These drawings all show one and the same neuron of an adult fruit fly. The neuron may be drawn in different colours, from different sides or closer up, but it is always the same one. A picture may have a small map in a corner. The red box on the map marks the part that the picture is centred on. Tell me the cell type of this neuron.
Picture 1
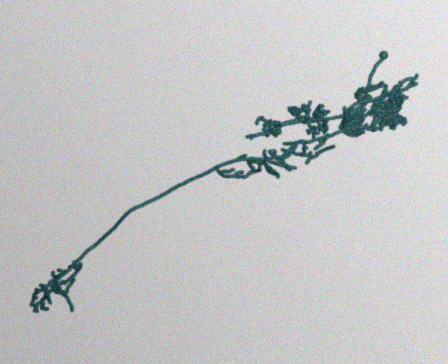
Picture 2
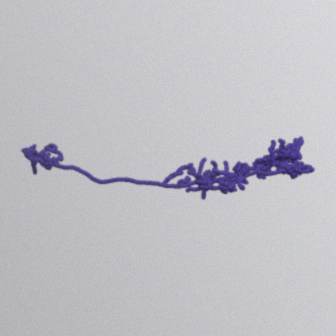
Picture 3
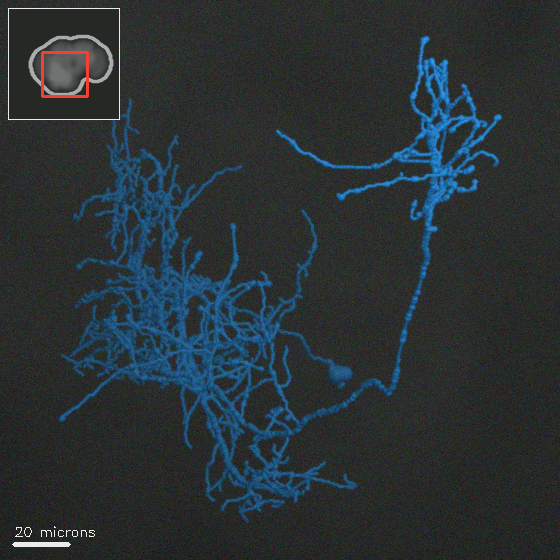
AN08B009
